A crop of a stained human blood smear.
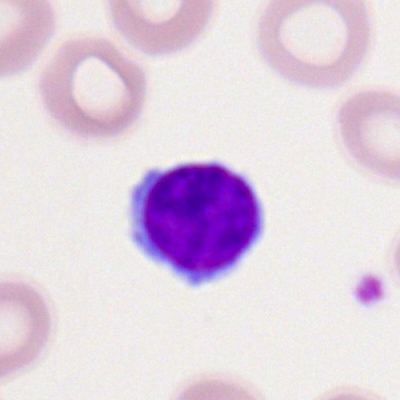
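Lymphocyte, middle of field. Cell small, roughly round, no red cell touching. No nucleolus visible in nucleus. Thin pale blue cytoplasmic rim, mostly on left side. No cytoplasmic granules seen.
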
